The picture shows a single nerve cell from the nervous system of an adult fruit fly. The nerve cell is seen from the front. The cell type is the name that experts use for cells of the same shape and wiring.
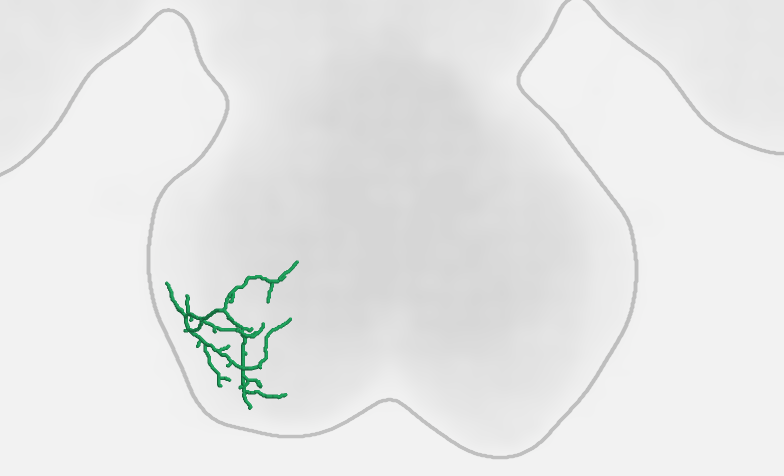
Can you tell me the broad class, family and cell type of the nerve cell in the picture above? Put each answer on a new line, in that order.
nerve-cord intrinsic neuron
hemilineage 20A.22A
IN20A.22A084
